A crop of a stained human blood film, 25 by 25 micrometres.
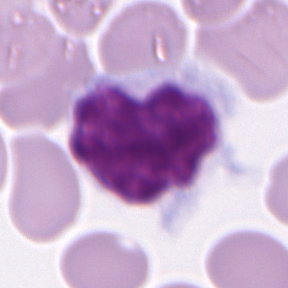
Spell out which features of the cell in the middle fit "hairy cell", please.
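First, the fine, hair-like projections of cytoplasm go with the name hairy cell.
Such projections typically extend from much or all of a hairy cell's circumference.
Here they come mainly from the right and lower side, so their spread falls short of that. Second, the nucleus measures about 13 by 10 micrometres, and a notch in its upper edge gives it a two-lobed, heart-like outline.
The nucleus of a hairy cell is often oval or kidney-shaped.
This heart-like outline departs from that shape. Last, the chromatin is deep purple and coarsely mottled, and the cytoplasm is pale greyish-blue.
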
